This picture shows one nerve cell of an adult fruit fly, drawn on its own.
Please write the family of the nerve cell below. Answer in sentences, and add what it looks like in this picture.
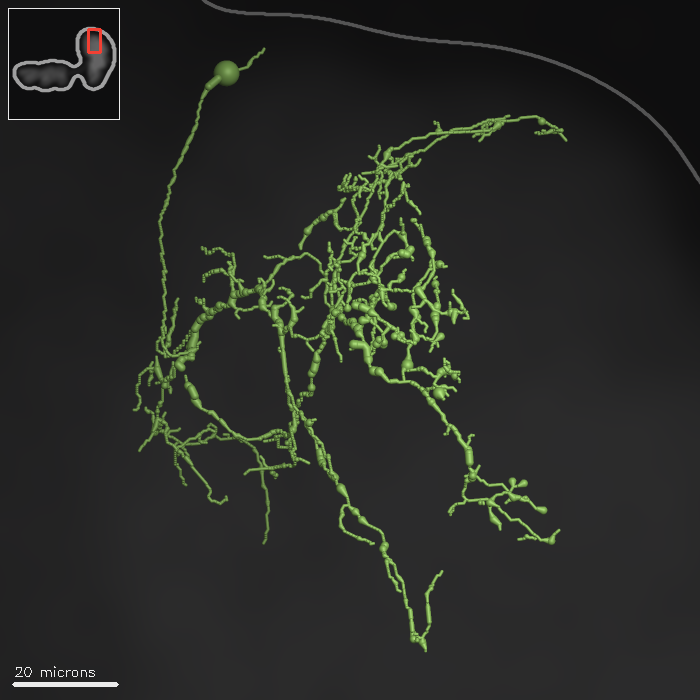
The family is hemilineage SLPpl2. This is a central-brain intrinsic neuron. By the scale bar it is about 120 microns tall in this view. As drawn here it is taller than it is wide.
